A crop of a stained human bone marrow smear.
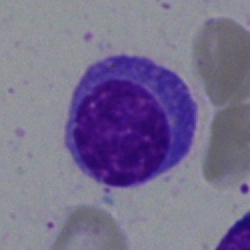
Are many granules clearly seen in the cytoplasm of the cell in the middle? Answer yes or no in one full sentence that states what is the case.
No, in the cell's cytoplasm no granules are visible.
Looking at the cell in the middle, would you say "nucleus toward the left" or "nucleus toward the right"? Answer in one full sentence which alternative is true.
In this cell, the nucleus is set toward the left side.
